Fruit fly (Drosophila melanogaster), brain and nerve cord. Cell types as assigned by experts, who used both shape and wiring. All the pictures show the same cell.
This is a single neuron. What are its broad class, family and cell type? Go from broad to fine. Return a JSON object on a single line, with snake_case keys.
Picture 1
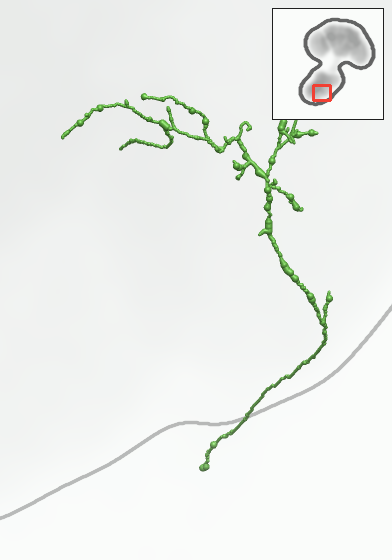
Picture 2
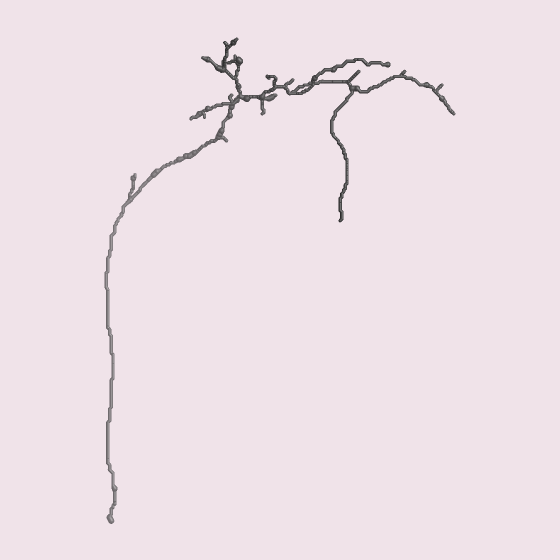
{"broad_class": "sensory neuron entering the nerve cord", "family": "class mechanosensory tactile", "cell_type": "SNta42"}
